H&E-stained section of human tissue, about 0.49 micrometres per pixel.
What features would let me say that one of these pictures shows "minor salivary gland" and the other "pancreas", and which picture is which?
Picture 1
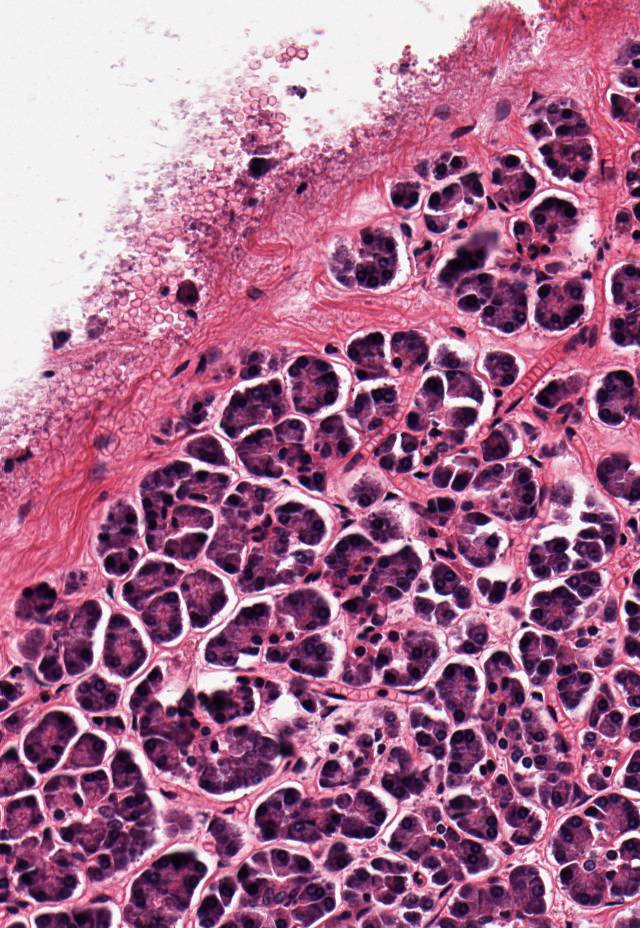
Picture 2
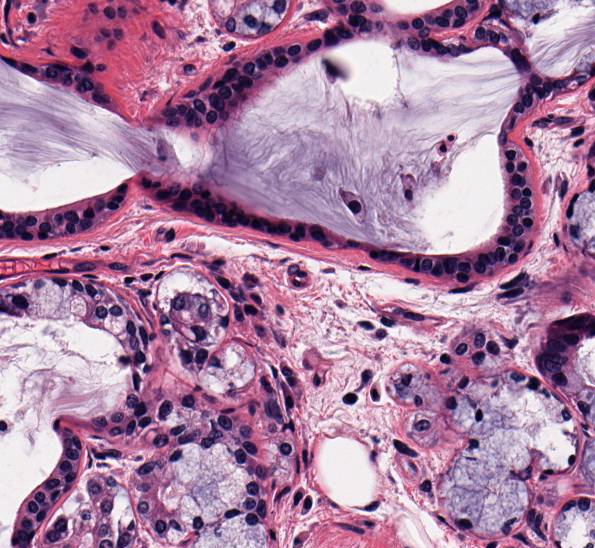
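Let's start with the names: picture 1 is pancreas, and picture 2 is minor salivary gland. In picture 1, closely packed rounded acini in small clusters fill most of the field, from the centre to the lower right. Their round, dark nuclei sit toward the outer edge of each acinus, and no fat cells lie anywhere among them. A band of wavy pink collagen fibres runs along the upper left edge, with loose red blood cells spilling beyond it. Now turn to picture 2, where the acini in the lower half are built of cells with pale bluish, foamy cytoplasm.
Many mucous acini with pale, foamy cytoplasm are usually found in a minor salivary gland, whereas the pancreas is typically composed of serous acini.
The upper half of picture 2 has wide spaces lined by low cuboidal epithelium with round dark nuclei, and their lumens hold pale grey-violet streaky material. Between the acini lies loose, pale pink fibrous connective tissue with scattered spindle-shaped nuclei.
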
